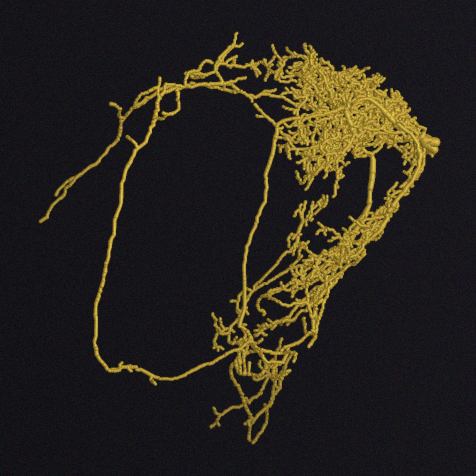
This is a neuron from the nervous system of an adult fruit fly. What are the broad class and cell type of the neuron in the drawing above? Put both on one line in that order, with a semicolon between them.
central-brain intrinsic neuron; CRE011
